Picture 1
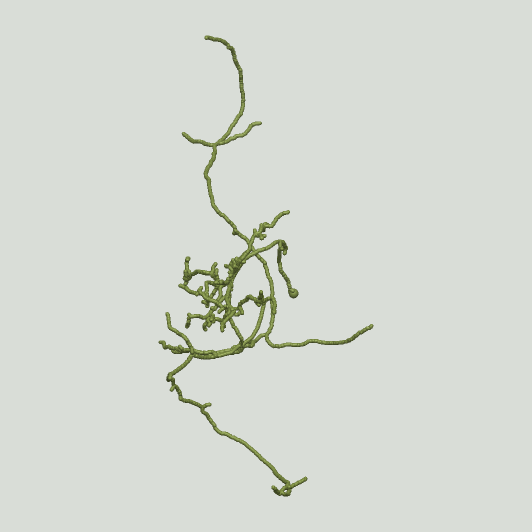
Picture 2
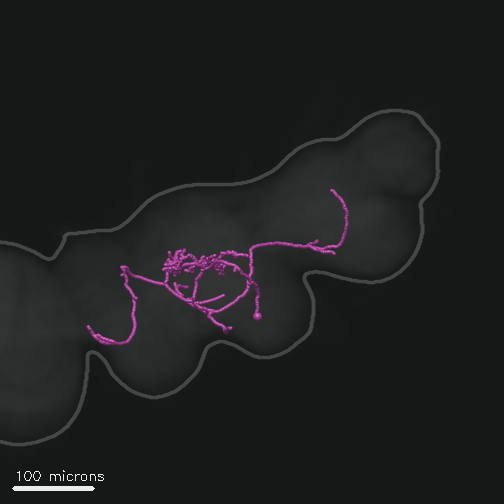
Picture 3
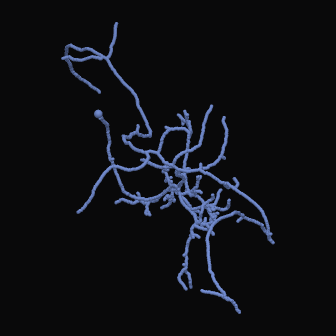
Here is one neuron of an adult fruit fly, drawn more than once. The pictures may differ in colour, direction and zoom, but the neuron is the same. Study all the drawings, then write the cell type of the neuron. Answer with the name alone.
IN12B044_a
